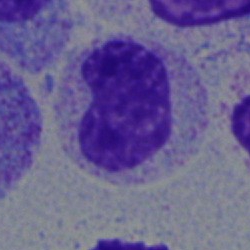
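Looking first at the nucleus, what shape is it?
I see a notch on its left side, which gives it a kidney shape.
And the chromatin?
Dark purple, and coarsely clumped.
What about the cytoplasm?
It is pale greyish-lilac, with fine pinkish-purple granules scattered through it.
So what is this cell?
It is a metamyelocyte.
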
